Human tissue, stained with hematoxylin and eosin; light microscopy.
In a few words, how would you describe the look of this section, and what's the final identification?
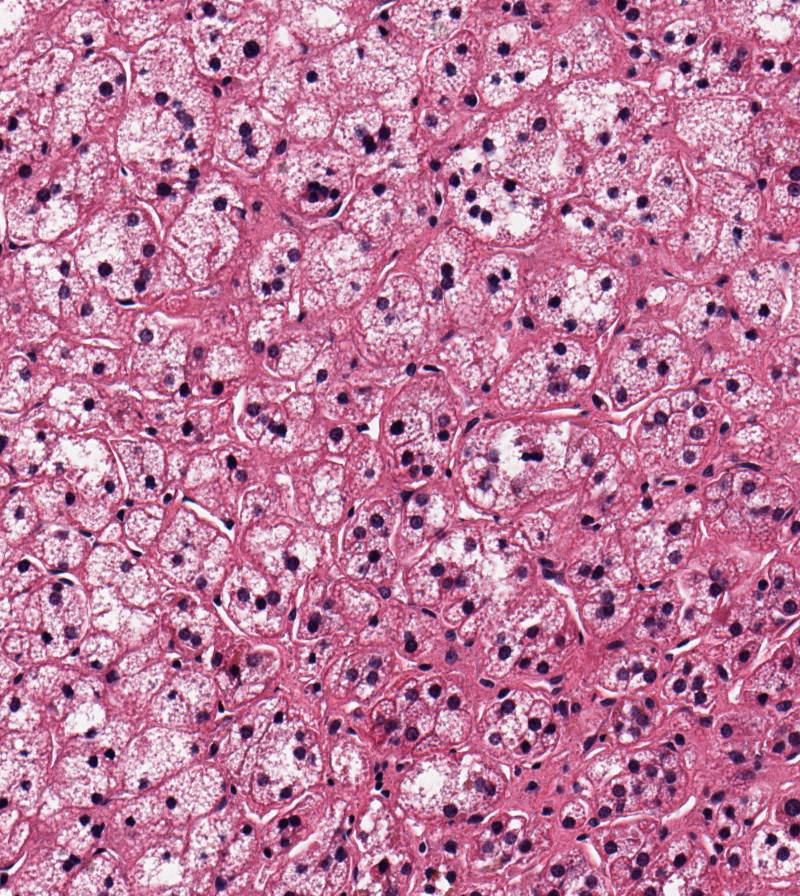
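Everywhere, cells sit in small rounded nests, each outlined by thin pink septa. Most have pale, finely vacuolated, foamy cytoplasm. Their nuclei are small, round and darkly stained, mostly one per cell. Toward the lower right corner, compare: cells there are more compact, with pinker, less vacuolated cytoplasm than at upper left. This is adrenal gland.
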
